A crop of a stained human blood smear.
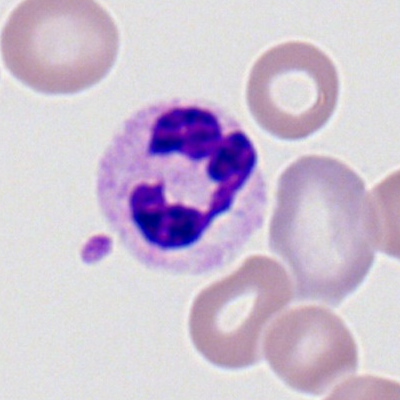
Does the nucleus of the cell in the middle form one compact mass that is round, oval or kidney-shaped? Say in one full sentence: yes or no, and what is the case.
No, the nucleus of this cell is divided into two or more lobes.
